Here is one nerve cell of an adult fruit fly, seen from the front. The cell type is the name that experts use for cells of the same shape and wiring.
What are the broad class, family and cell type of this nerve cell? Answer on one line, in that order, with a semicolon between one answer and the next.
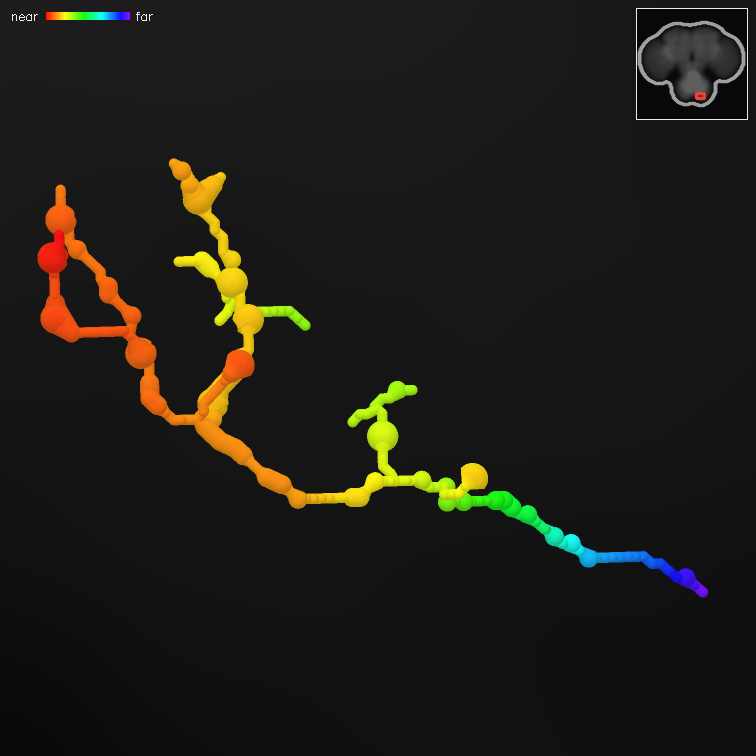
sensory neuron entering the nerve cord; class mechanosensory tactile; SNta25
